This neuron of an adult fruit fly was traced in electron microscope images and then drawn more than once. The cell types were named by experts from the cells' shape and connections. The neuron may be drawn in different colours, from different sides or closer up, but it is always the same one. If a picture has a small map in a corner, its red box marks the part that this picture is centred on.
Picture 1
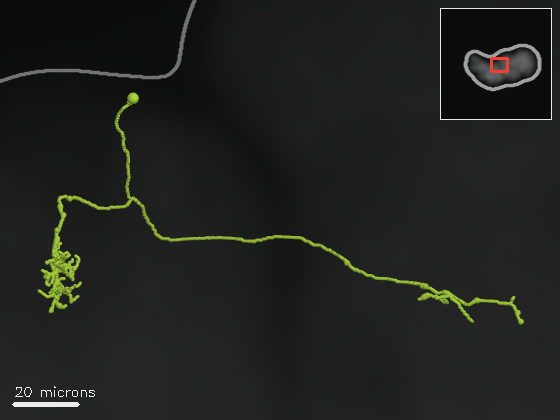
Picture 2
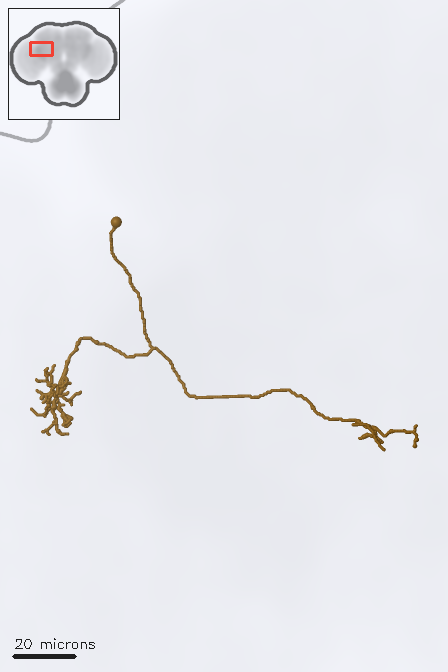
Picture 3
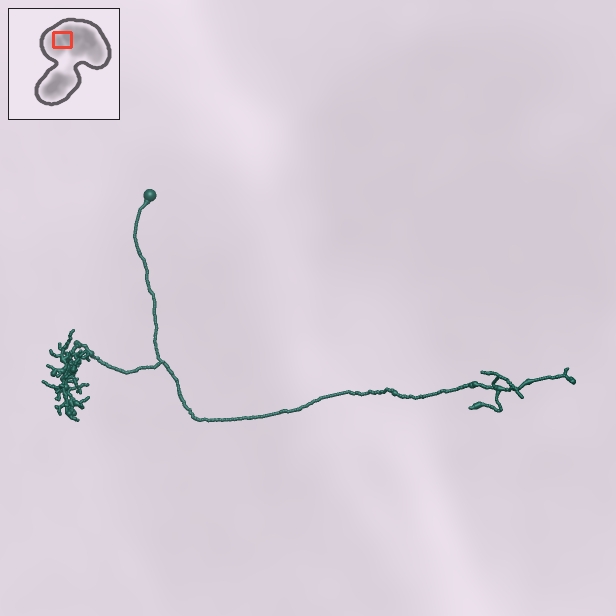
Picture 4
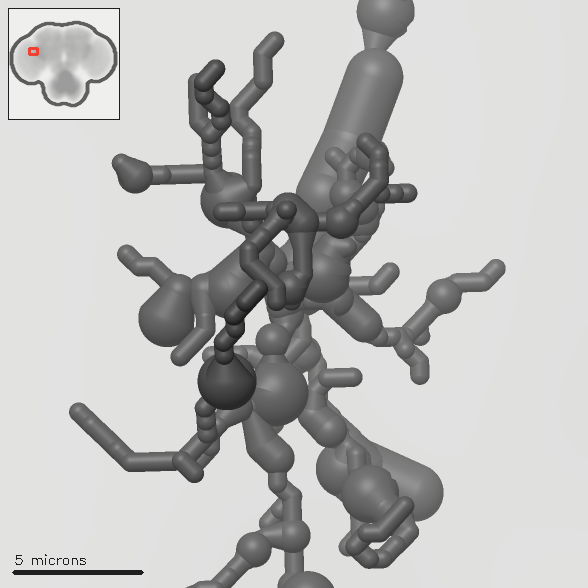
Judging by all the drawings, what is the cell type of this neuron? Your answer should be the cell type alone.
LPC1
